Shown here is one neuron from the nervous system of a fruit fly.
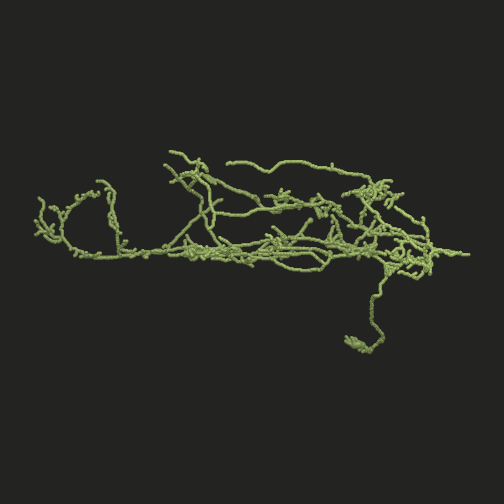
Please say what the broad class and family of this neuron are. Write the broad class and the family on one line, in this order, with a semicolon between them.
nerve-cord intrinsic neuron; hemilineage 03B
